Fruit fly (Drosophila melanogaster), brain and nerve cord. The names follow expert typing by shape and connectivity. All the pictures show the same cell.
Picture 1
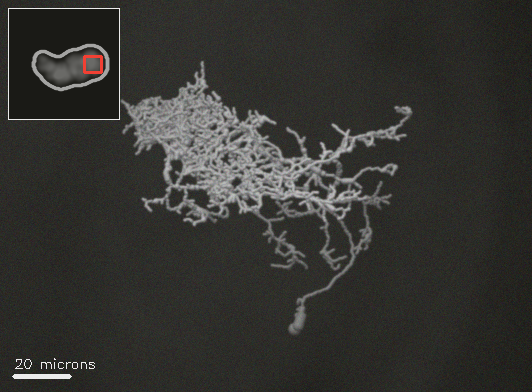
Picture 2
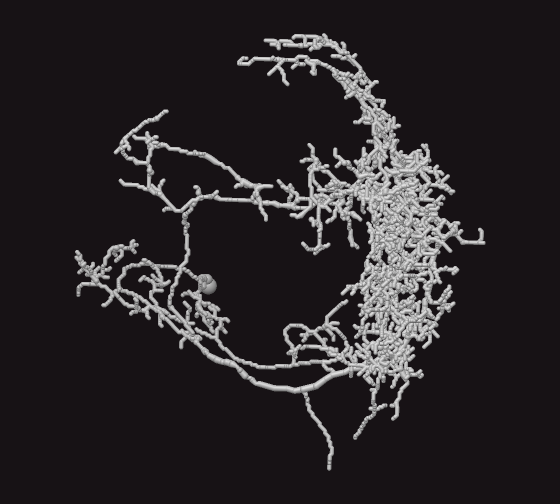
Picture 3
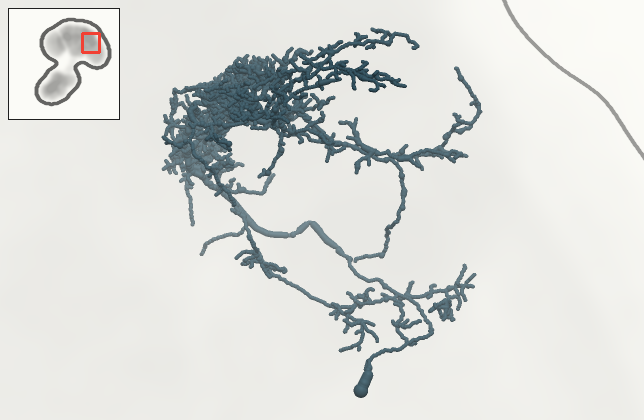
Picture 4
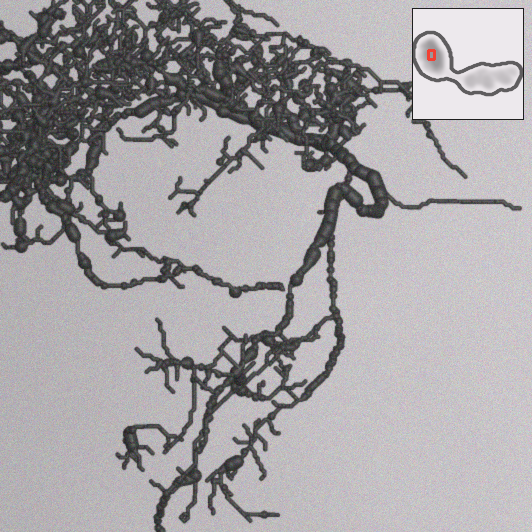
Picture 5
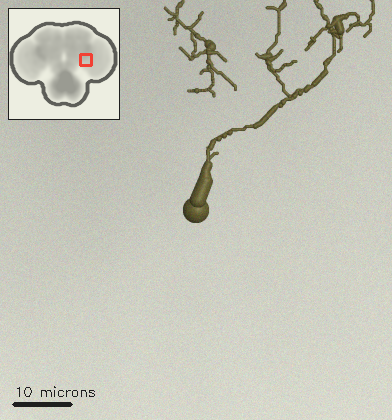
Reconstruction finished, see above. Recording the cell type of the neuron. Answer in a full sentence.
The cell type is PVLP070.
